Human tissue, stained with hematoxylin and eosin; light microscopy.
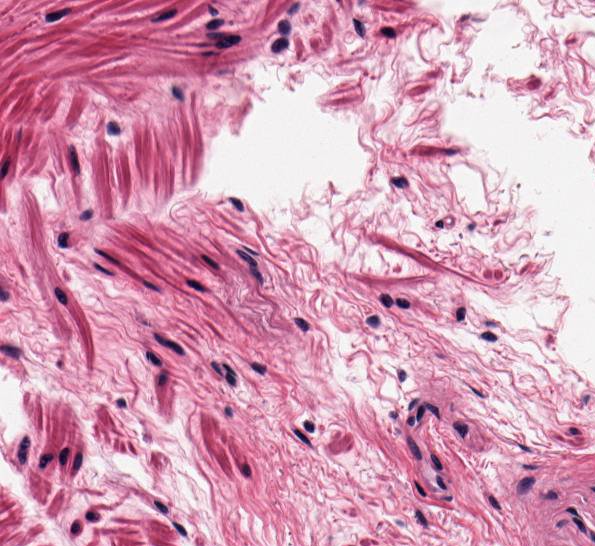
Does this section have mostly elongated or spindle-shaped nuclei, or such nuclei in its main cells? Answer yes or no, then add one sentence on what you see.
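Yes. The smooth muscle nuclei are elongated and cigar-shaped.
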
